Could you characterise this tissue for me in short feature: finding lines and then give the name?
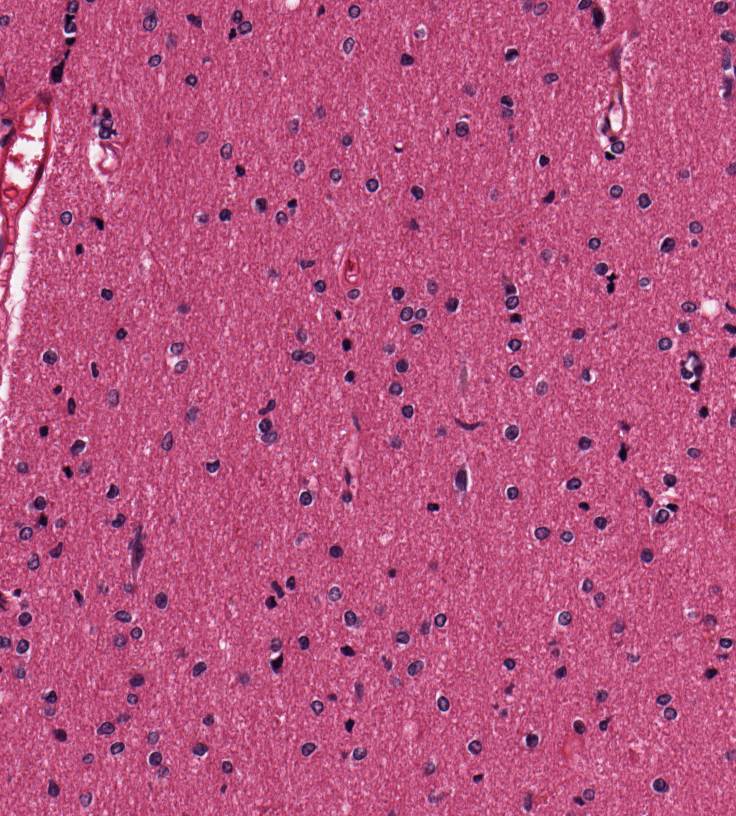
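Matrix: finely granular, pink fibrillary, filling the whole field, no organised units
Small nuclei: round, dark-staining, scattered singly and fairly evenly throughout
Larger cells: a few, with angular, tapering outlines, scattered mid-field
Fat cells: absent throughout
Name: cerebral cortex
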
